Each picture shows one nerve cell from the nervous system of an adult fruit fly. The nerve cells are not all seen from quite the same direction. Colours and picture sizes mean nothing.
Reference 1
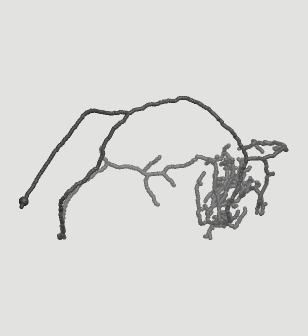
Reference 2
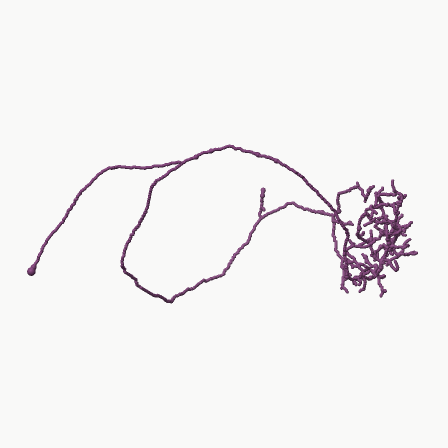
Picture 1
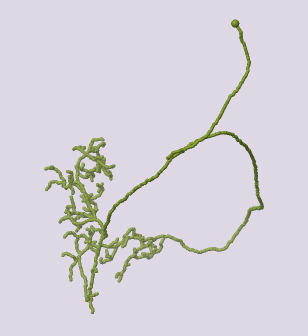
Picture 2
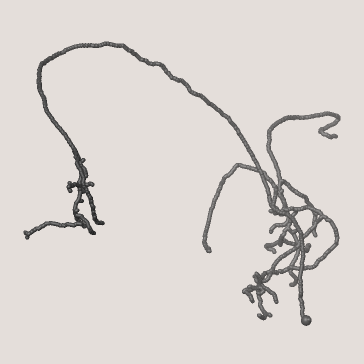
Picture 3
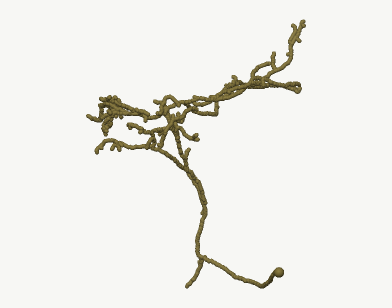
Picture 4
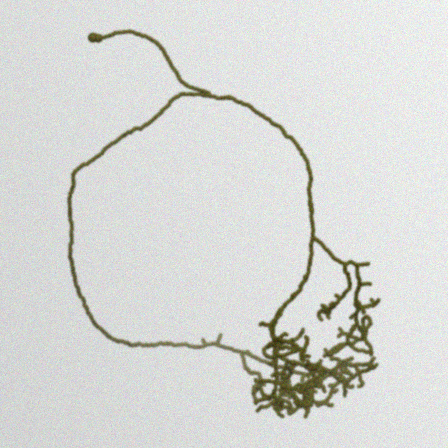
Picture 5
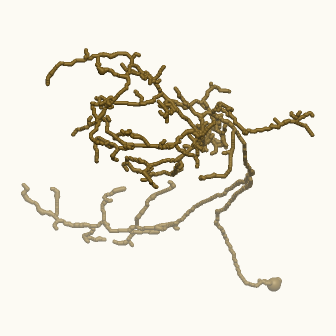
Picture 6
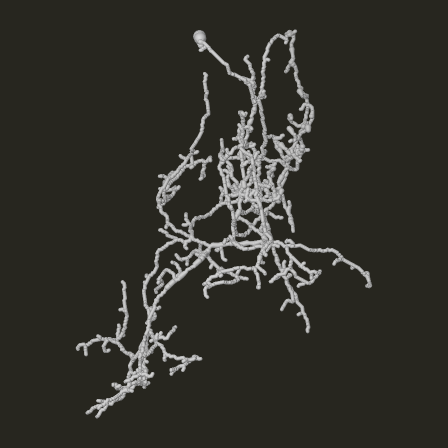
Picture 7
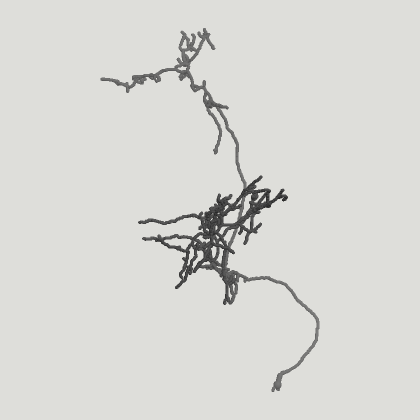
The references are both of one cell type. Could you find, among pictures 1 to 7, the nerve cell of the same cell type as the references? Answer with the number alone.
4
